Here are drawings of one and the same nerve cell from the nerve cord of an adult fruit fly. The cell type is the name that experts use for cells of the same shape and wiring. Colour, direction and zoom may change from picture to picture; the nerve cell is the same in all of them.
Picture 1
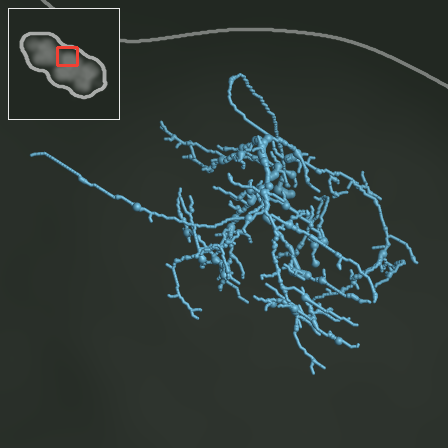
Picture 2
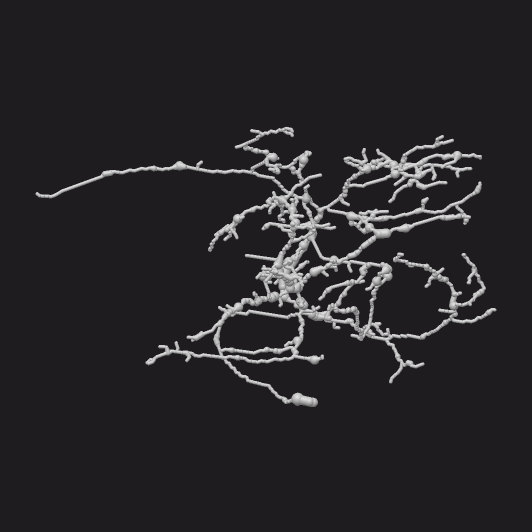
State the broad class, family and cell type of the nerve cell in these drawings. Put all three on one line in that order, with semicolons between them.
nerve-cord intrinsic neuron; hemilineage 11B; IN11B018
